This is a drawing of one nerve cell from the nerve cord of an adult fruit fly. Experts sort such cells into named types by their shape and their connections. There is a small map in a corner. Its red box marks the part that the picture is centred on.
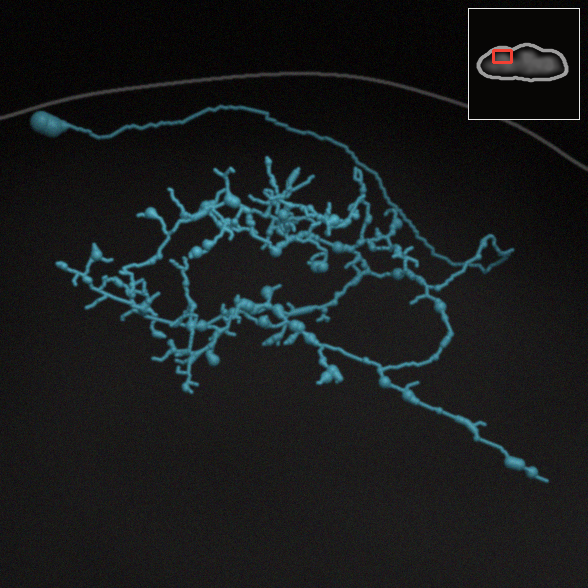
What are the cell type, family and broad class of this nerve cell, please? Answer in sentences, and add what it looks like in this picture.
Its cell type is IN14A104. Its family is hemilineage 14A. It is a nerve-cord intrinsic neuron. Dozens of branch ends can be seen. In this view it is wider than it is tall.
